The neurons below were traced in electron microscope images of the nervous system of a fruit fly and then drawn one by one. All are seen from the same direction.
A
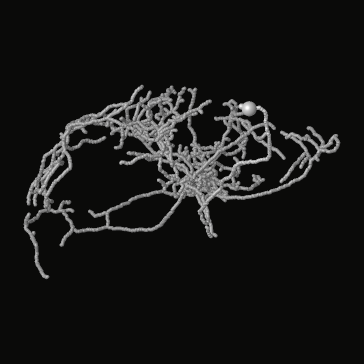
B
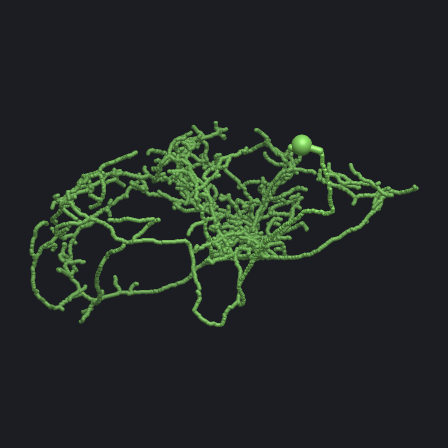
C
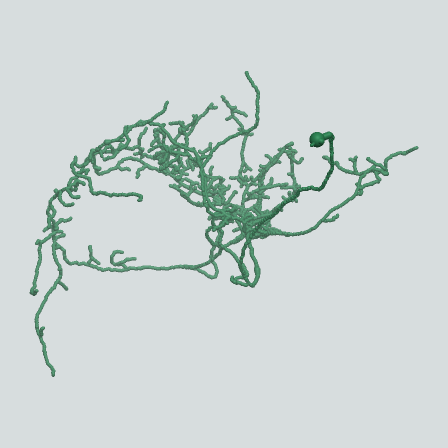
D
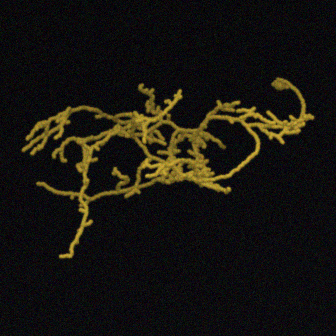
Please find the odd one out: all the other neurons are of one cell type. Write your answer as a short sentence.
Picture D shows a neuron of another cell type.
